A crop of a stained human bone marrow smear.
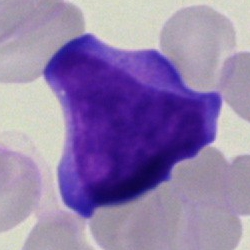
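Blast, central cell. The outline is angular and roughly triangular, with blunt corners. A deeply stained nucleus occupies nearly the entire cell, leaving little or no visible cytoplasm. The chromatin is deep violet and mottled with paler purple patches. No distinct granules are present anywhere in the cell.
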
